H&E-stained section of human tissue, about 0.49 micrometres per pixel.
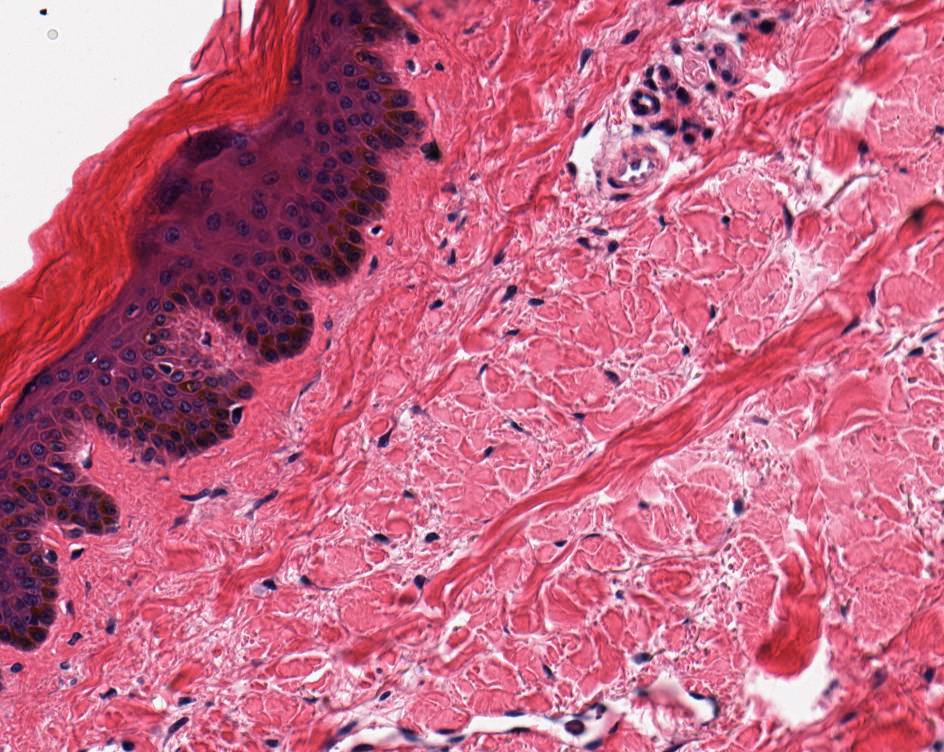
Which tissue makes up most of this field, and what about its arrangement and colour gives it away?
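Main tissue: dermis, filling all but the left edge of the field. First, pink collagen bundles run in many directions, with sparse dark spindle-shaped nuclei and narrow clear clefts between many of them.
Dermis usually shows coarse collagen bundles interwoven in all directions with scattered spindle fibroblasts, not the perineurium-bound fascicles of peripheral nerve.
Last, along the left edge runs stratified squamous epithelium, capped at upper left by compact, layered, bright red keratin.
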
